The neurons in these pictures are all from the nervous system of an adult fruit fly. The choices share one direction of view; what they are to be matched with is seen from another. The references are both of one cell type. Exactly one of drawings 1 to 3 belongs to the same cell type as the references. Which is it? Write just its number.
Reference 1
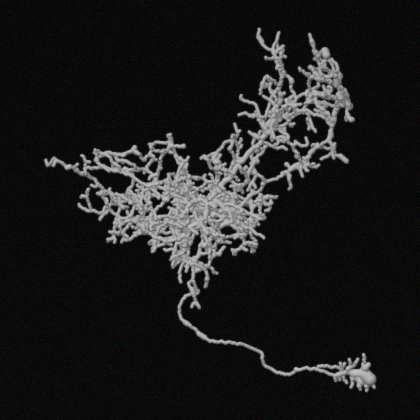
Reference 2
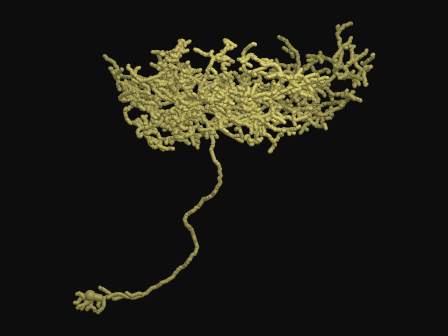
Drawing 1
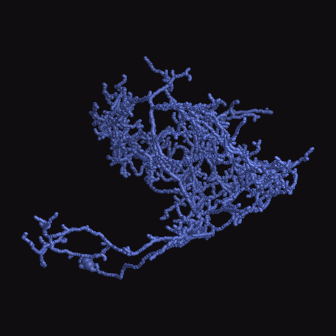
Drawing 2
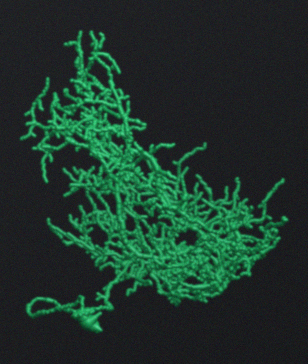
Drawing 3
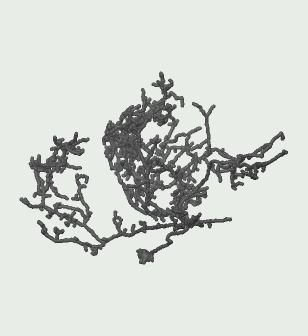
2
